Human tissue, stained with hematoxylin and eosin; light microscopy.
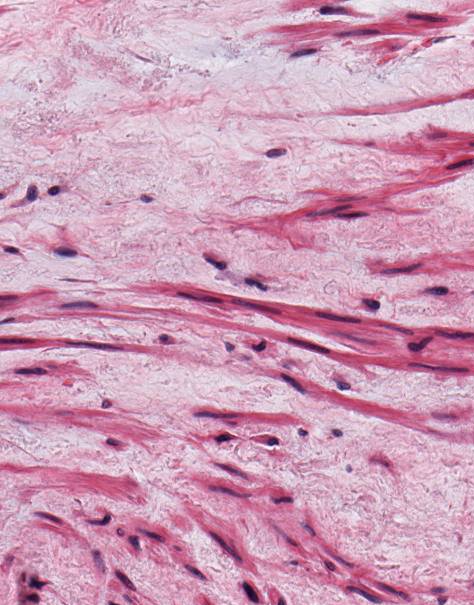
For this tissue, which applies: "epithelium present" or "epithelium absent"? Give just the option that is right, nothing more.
Epithelium absent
